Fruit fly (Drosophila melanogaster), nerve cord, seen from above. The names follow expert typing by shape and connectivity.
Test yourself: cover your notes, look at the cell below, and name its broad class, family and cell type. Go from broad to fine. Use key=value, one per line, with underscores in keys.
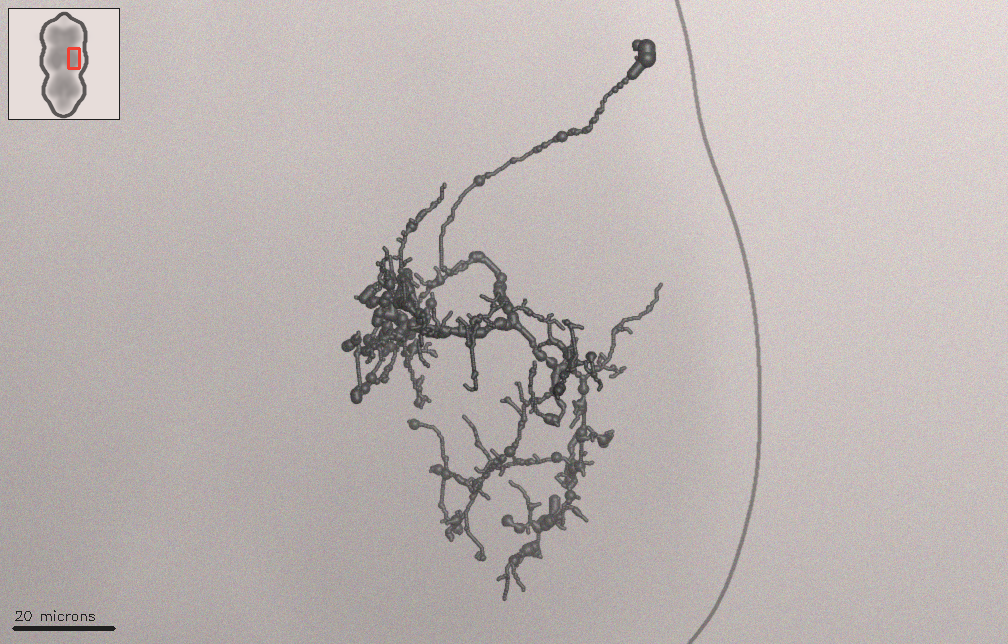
broad_class=nerve-cord intrinsic neuron
family=hemilineage 09A
cell_type=IN09A026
